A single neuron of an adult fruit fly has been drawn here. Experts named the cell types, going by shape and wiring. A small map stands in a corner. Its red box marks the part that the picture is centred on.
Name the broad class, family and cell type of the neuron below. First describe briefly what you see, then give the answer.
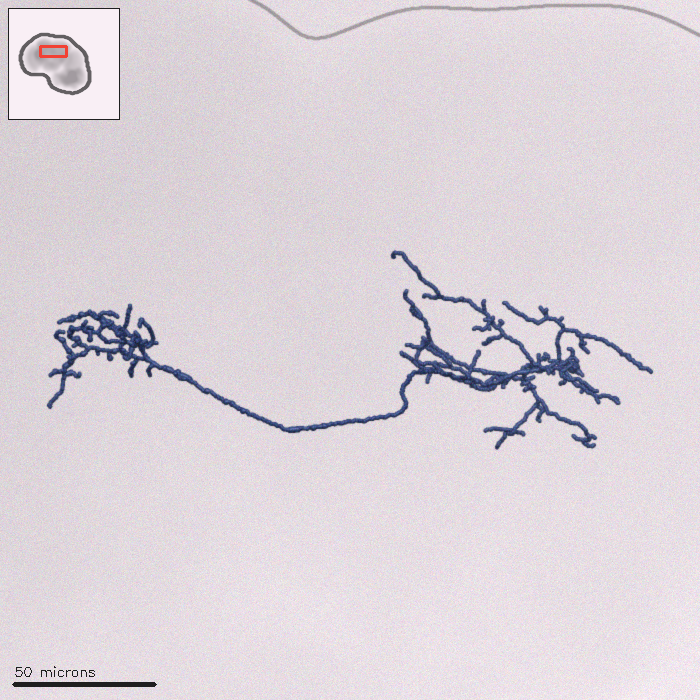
From left to right in the picture it spans about 200 microns. The picture shows dozens of branch ends. This is a central-brain intrinsic neuron. Its family is hemilineage DM5_central. The cell type is CB3010.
